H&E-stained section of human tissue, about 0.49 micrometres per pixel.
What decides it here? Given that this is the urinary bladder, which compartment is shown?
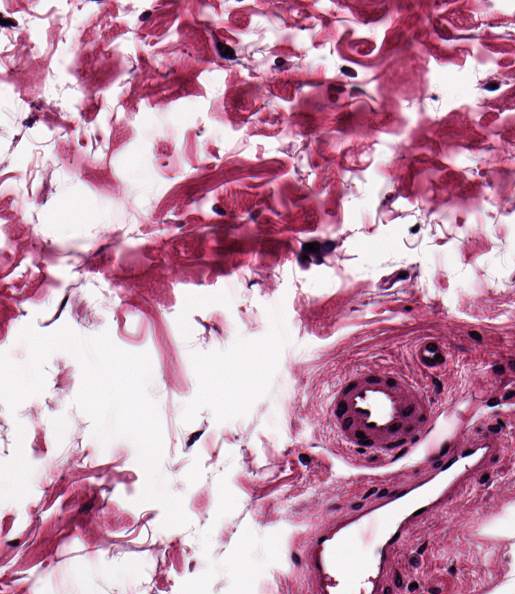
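The field shows loose connective tissue. Fibres: irregular pink bundles fill most of the field, running in many directions, some wavy or curled, with wide clear spaces between them. Nuclei: small, dark and elongated, sparsely scattered among the bundles.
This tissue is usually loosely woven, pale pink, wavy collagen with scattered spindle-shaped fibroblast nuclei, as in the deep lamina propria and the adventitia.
Epithelium: none anywhere in the field.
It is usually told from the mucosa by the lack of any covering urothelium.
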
